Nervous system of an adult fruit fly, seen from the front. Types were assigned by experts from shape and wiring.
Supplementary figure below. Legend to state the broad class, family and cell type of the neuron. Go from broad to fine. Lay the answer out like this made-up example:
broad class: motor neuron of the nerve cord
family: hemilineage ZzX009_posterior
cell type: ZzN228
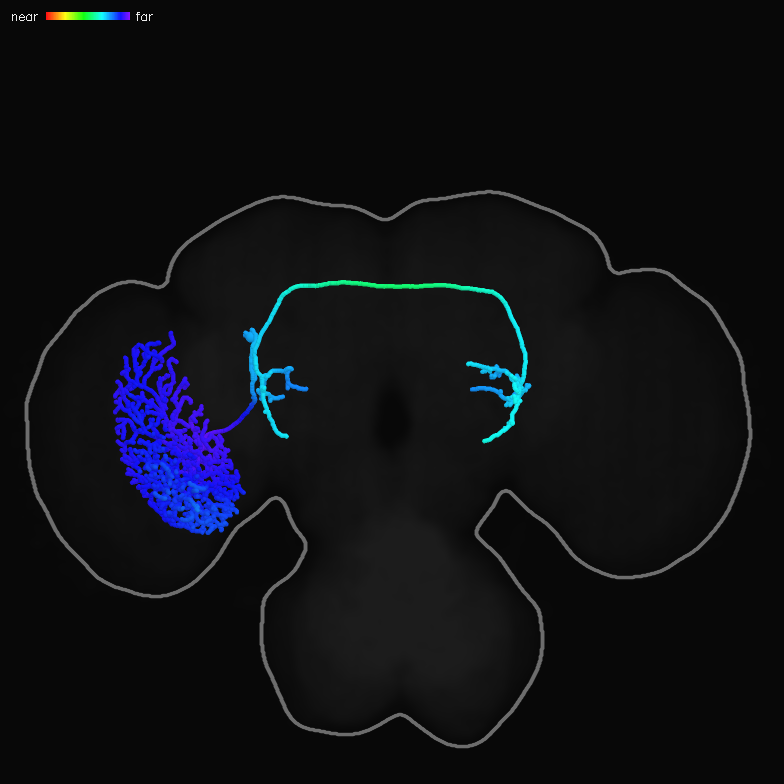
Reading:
broad class: visual projection neuron
family: vCal
cell type: vCal3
